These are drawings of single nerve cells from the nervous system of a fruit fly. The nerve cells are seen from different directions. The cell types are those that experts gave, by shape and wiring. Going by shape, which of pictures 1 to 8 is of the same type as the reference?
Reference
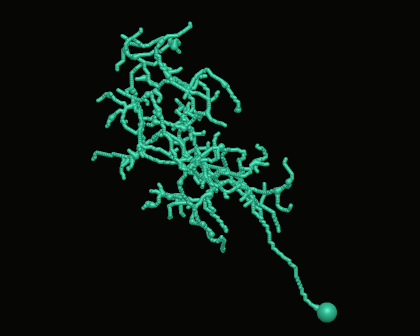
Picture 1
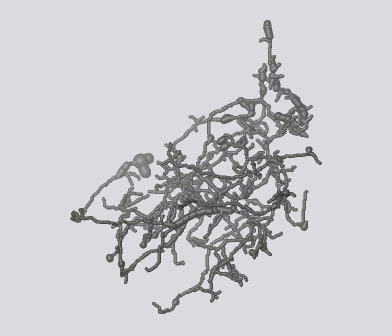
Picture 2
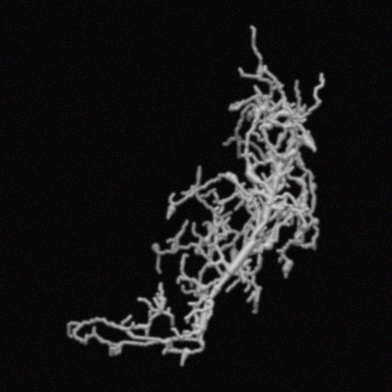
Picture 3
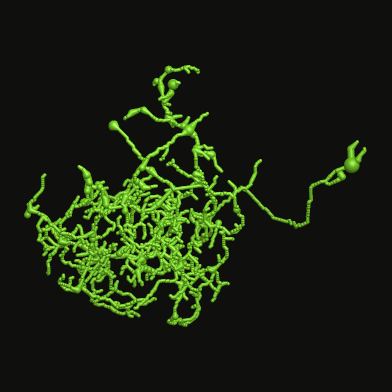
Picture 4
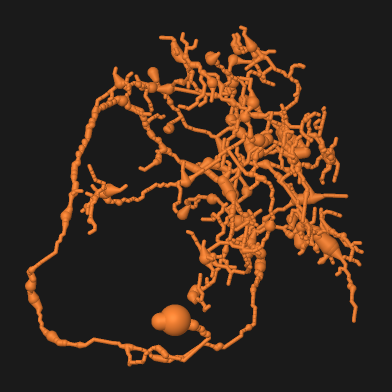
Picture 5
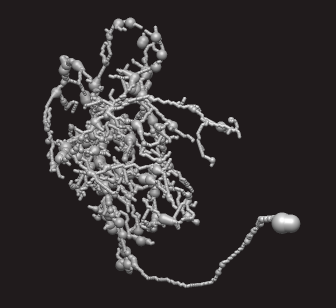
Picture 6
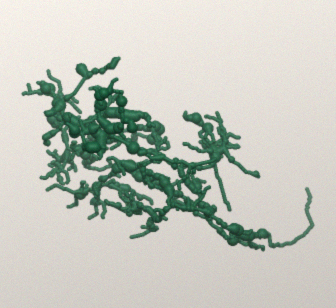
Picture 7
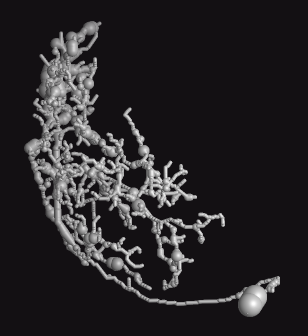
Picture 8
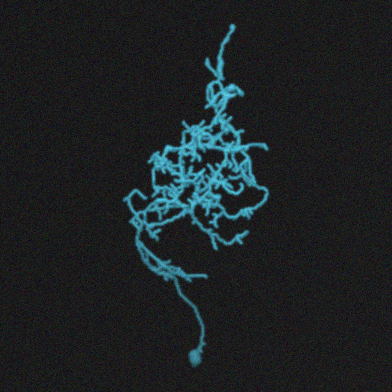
Picture 4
